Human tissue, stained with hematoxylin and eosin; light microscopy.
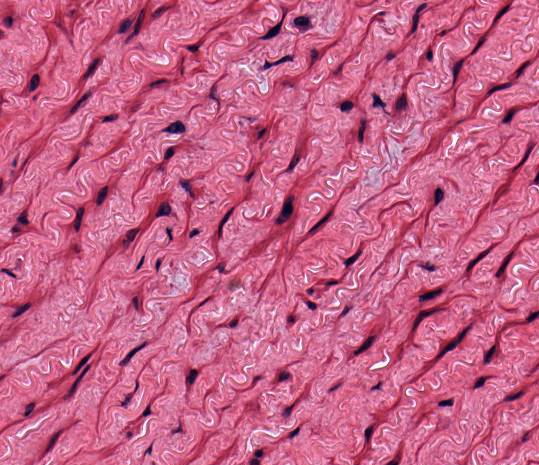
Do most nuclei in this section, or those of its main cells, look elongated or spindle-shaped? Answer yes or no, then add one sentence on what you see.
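Yes. The nuclei are dark, elongated and lie parallel to the fibres between them.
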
